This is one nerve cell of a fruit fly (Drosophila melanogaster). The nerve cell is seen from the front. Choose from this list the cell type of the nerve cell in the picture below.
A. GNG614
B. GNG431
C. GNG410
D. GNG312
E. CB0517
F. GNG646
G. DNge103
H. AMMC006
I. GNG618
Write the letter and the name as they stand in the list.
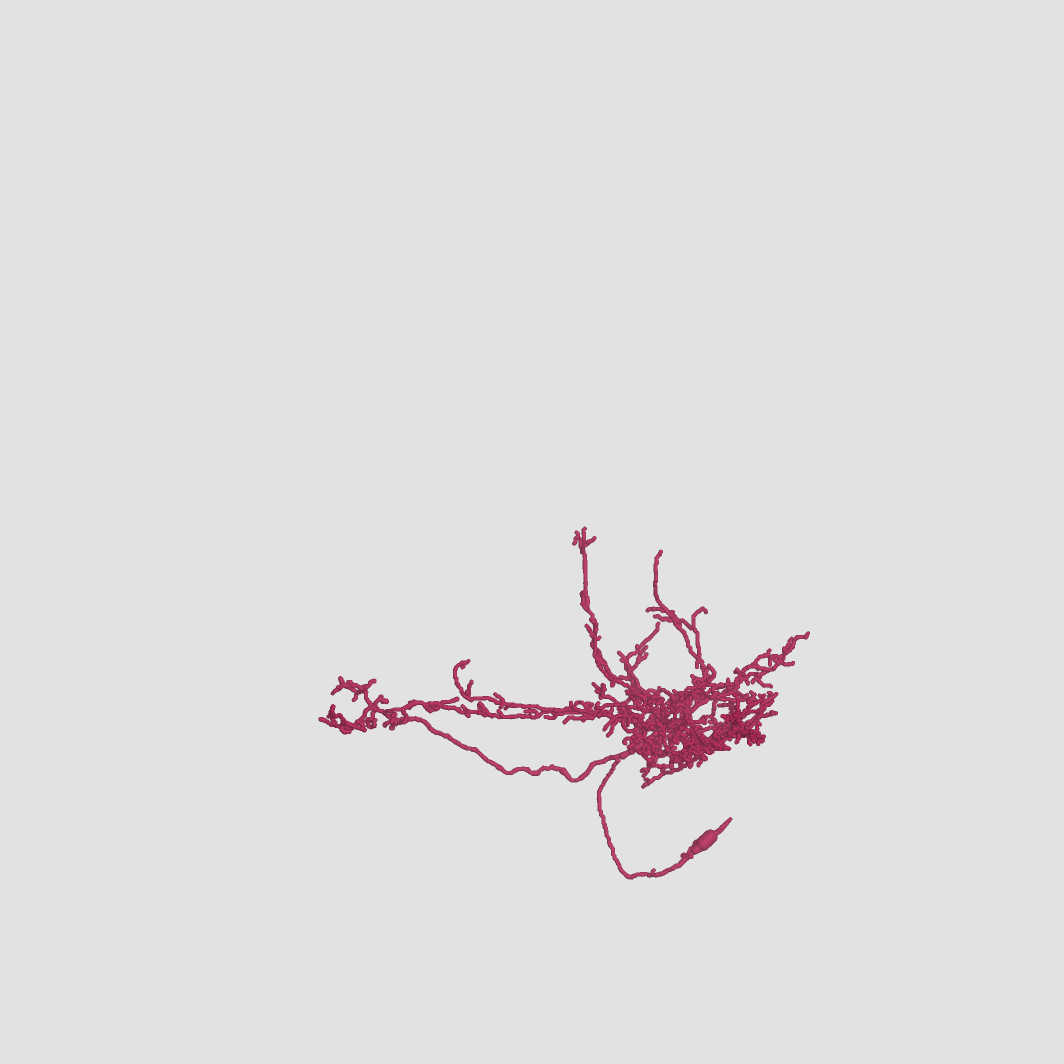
E. CB0517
